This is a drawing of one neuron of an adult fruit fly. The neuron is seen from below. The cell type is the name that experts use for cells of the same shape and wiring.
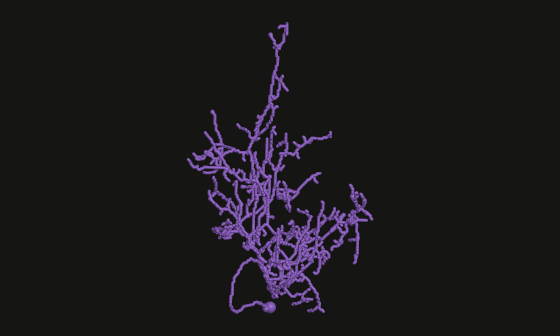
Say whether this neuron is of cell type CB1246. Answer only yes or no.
no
